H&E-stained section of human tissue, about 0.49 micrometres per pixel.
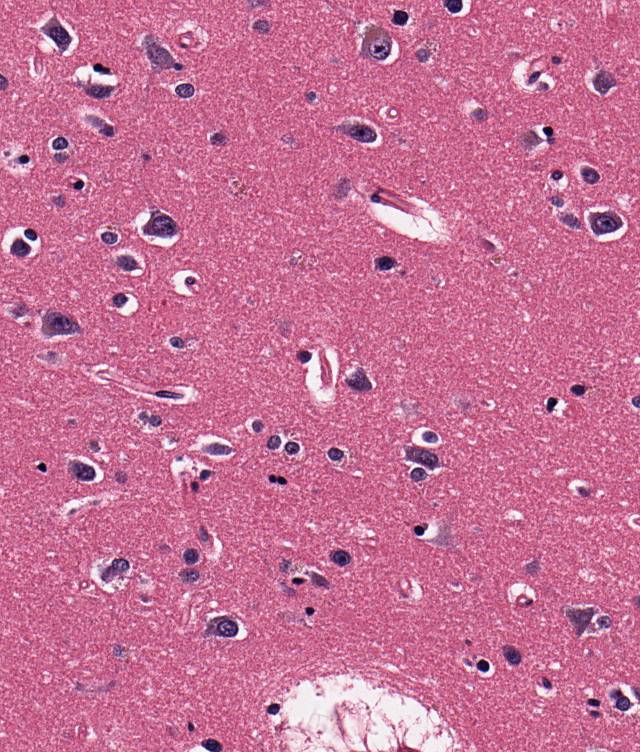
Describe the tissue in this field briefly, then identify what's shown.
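The field's a finely granular, evenly pink matrix, cells scattered singly, no epithelium or glands. Scattered neurons have round pale nuclei with a dark nucleolus and a rim of purple cytoplasm. Many small, dark, round nuclei with little visible cytoplasm sit among them. Upper middle and centre: small vessels, narrow slit-like lumens, elongated nuclei. Cerebral cortex, then.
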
